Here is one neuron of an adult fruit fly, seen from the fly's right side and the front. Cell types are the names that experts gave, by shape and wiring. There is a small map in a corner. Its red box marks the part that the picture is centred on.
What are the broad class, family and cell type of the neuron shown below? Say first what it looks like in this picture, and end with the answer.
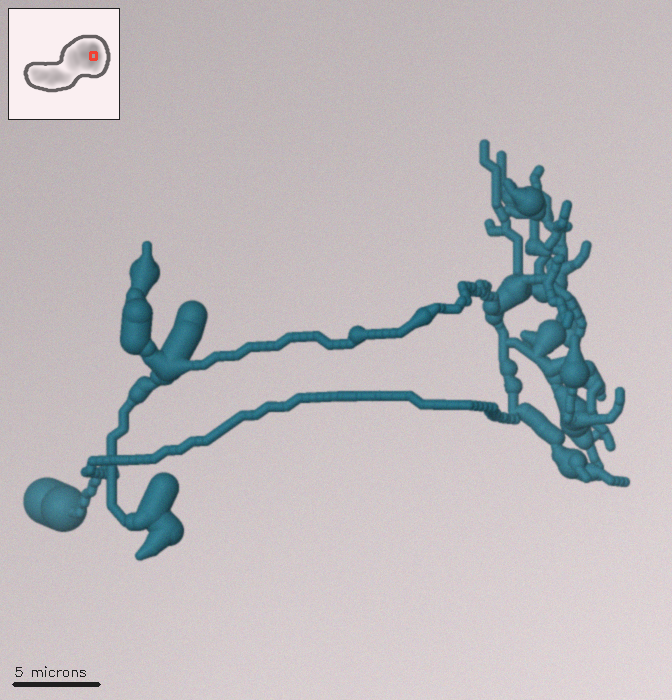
The cell body is at the lower left of the picture. By the scale bar it is about 35 microns wide in this view. This is an optic-lobe intrinsic neuron. The family is T. The cell type is T4d.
